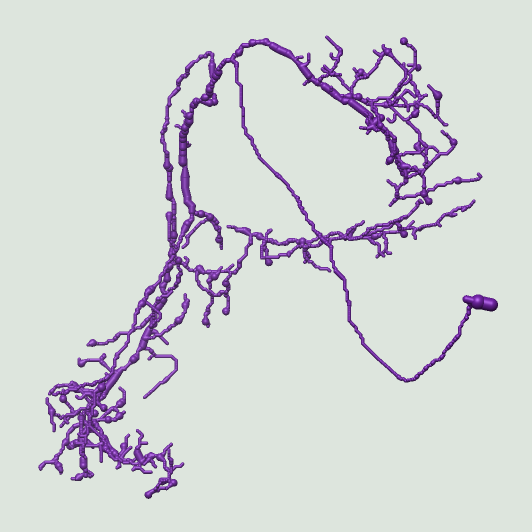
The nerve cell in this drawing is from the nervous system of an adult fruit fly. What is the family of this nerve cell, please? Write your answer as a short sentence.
The family is hemilineage SIPa1_ventral.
